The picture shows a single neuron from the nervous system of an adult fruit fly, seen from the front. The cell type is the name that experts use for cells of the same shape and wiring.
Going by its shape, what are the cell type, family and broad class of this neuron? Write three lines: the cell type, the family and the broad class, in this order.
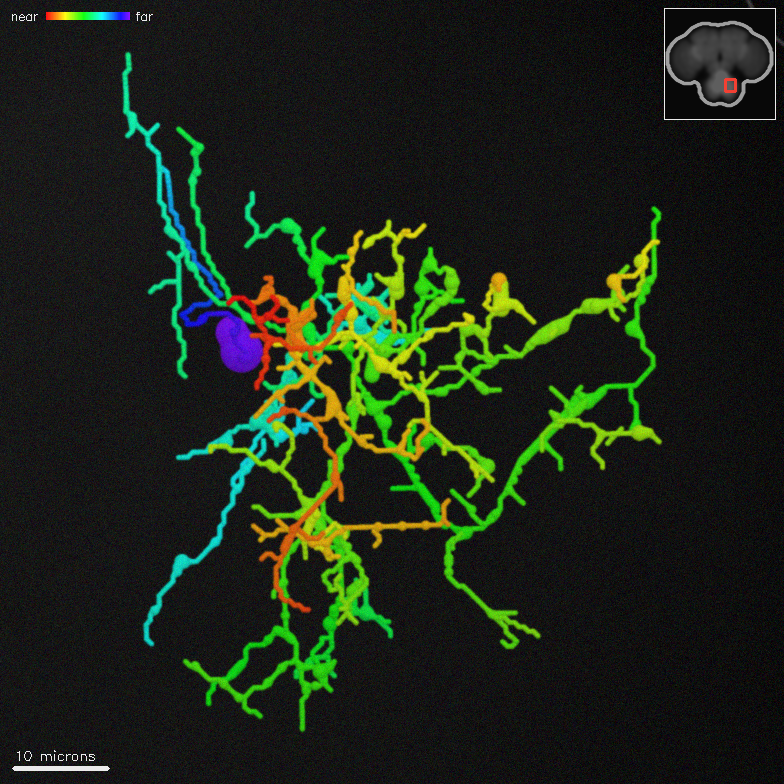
IN20A.22A041
hemilineage 20A.22A
nerve-cord intrinsic neuron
